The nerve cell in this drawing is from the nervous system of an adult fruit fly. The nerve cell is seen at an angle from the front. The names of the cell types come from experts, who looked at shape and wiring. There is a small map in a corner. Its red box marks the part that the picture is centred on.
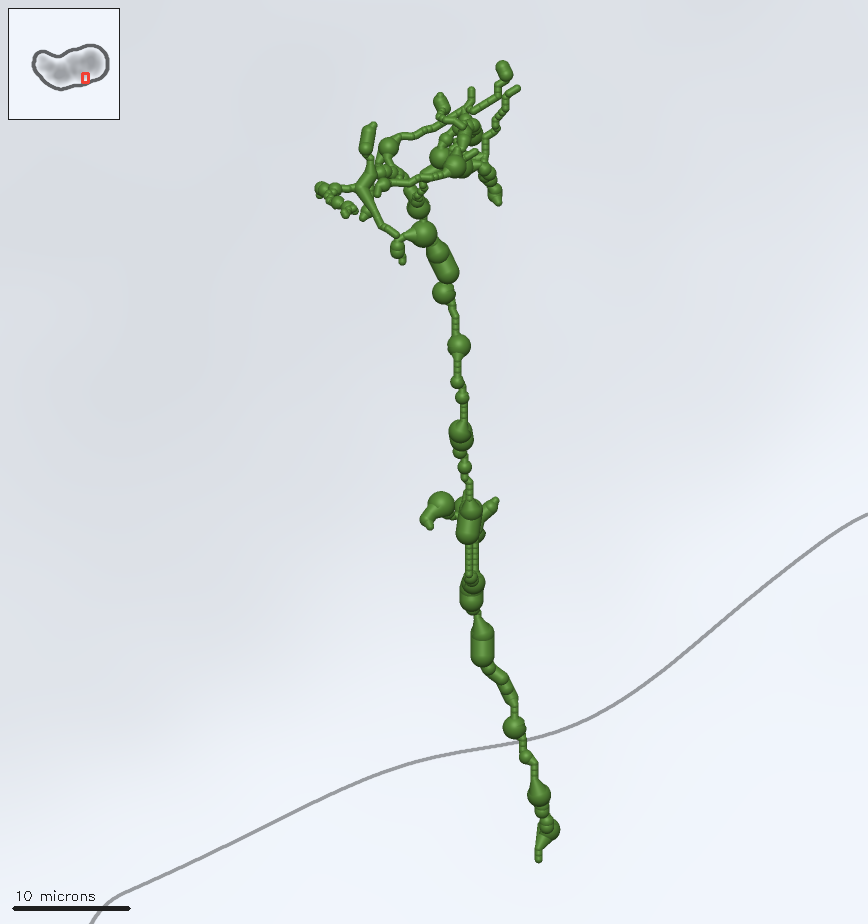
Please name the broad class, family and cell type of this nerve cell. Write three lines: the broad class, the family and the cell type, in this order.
sensory neuron entering the brain
class gustatory
LB3d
